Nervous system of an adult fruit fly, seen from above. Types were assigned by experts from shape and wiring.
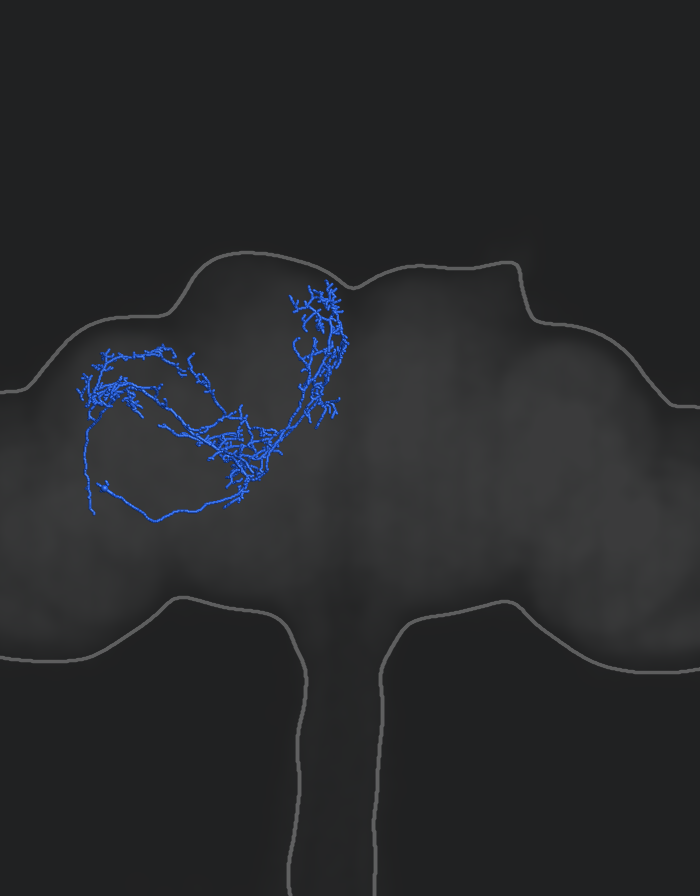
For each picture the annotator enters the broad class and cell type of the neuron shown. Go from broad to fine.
central-brain intrinsic neuron; SMP596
